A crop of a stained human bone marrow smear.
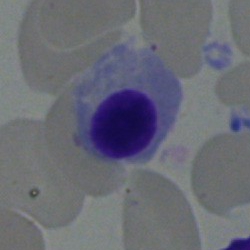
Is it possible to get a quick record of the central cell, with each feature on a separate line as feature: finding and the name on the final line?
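Nucleus: off-centre, look toward the lower left
Cytoplasm colour: pale lavender-blue
Granules: none distinct in the cytoplasm
Outline: irregular and uneven
Name: erythroblast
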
